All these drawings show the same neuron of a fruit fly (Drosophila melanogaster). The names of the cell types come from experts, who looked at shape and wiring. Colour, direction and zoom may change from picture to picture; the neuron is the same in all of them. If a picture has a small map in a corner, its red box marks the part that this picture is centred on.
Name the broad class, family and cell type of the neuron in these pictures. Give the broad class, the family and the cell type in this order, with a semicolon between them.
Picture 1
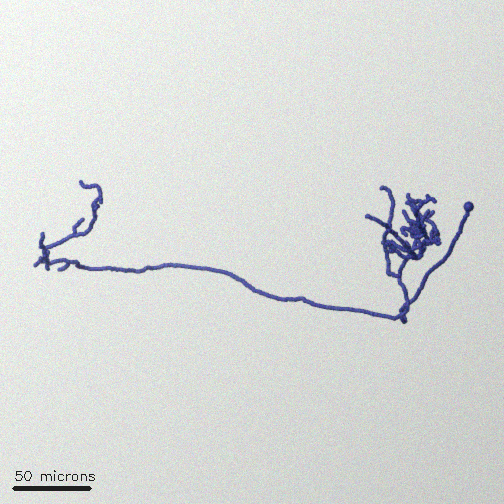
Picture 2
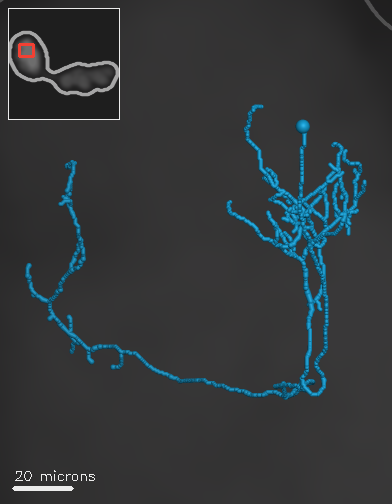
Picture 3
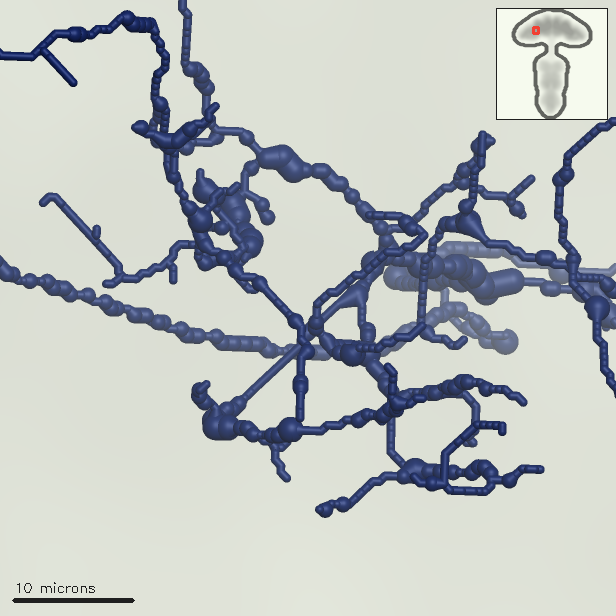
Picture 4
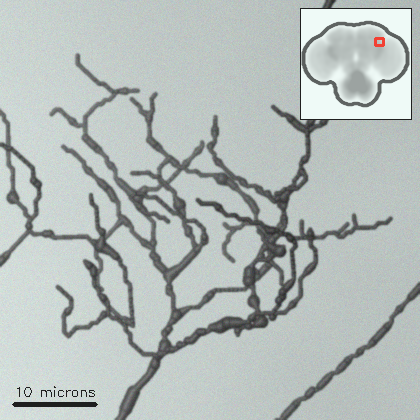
central-brain intrinsic neuron; hemilineage VPNp1_medial; LHPV3a2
